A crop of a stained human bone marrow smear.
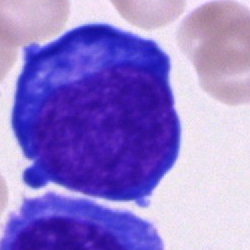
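Proerythroblast: small rounded blue bleb bulging from the lower-left edge. Chromatin finely stippled and fairly even, without coarse dark clumps. Cytoplasm deep, intense blue. Cytoplasm forms a broad crescent mainly on the upper-left side of the nucleus.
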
